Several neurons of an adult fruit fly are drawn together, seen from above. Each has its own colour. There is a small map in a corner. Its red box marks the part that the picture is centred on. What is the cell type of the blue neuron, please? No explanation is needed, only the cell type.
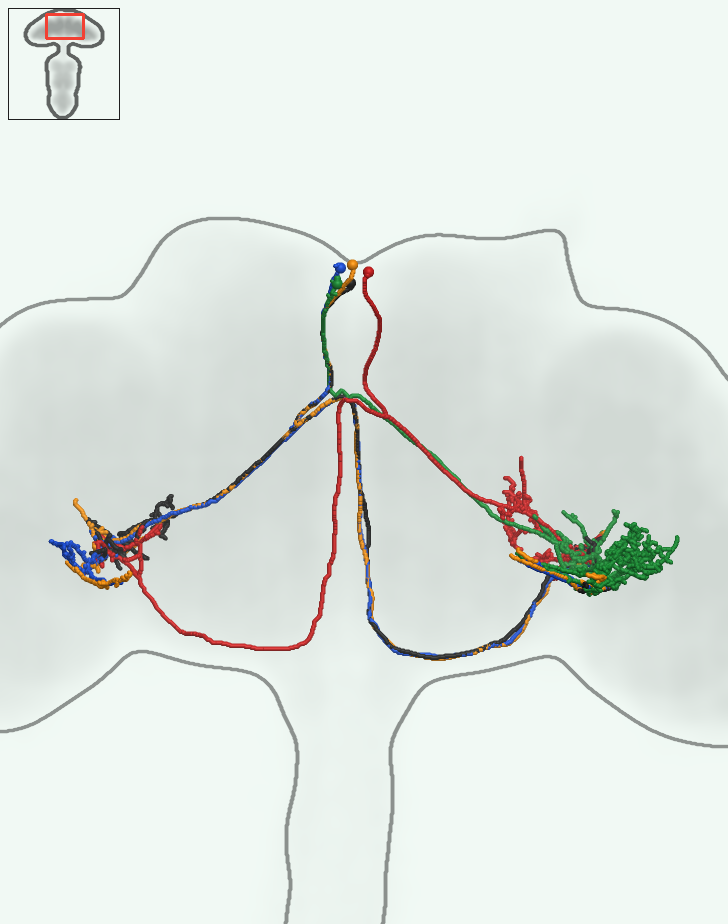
WED197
